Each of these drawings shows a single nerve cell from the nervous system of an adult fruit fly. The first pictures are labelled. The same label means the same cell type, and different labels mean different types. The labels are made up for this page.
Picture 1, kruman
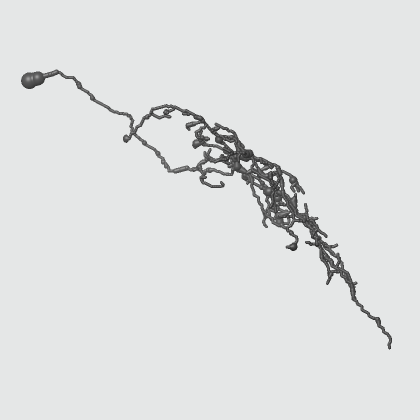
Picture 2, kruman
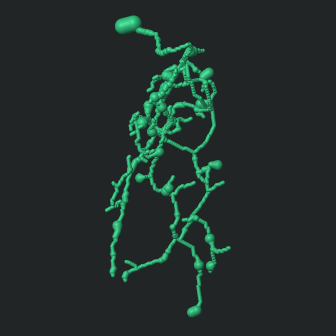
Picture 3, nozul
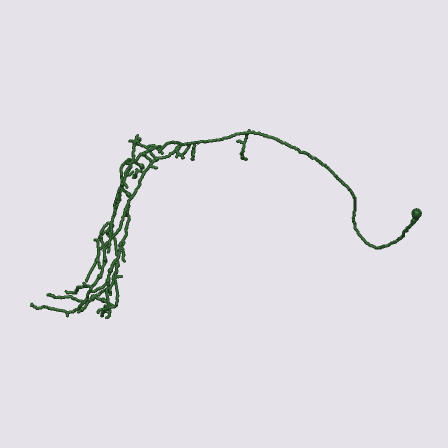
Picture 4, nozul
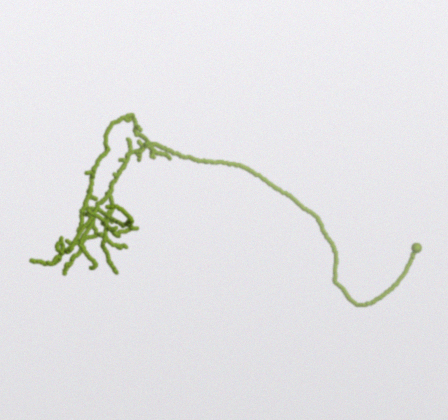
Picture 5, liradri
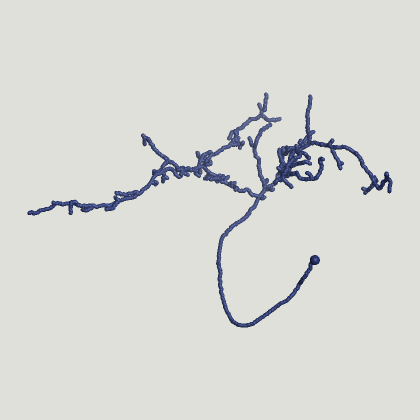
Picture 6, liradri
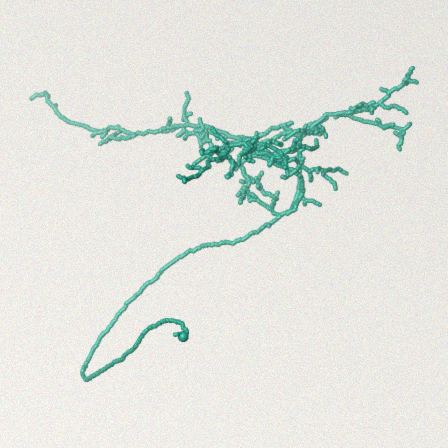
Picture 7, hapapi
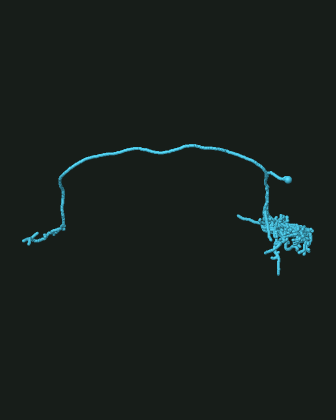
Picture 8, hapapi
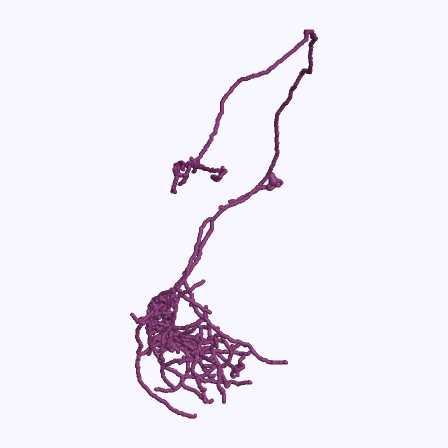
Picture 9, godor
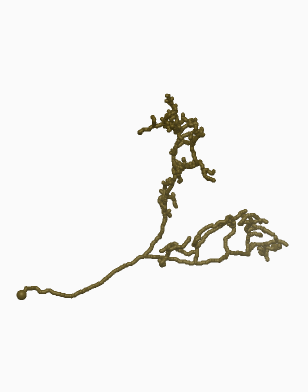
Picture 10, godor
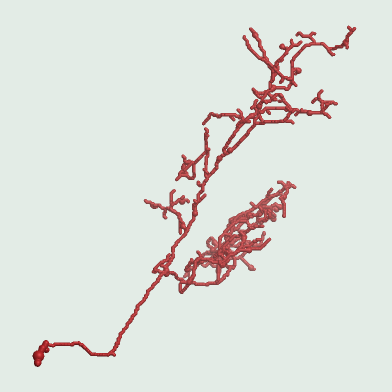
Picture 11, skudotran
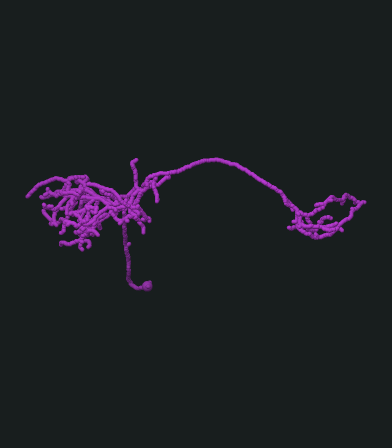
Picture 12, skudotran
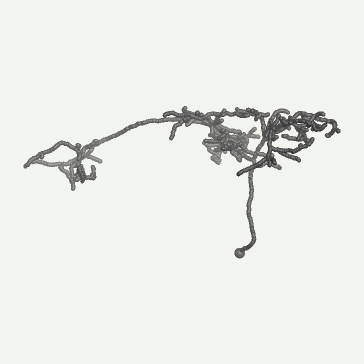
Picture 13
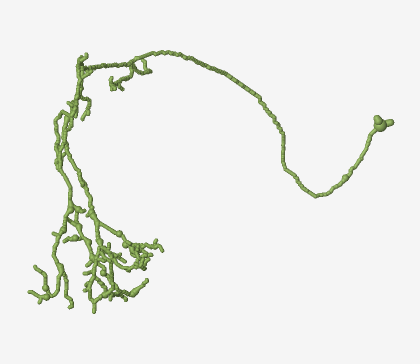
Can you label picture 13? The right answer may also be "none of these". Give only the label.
nozul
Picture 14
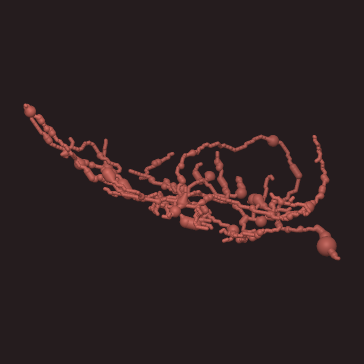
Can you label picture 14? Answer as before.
kruman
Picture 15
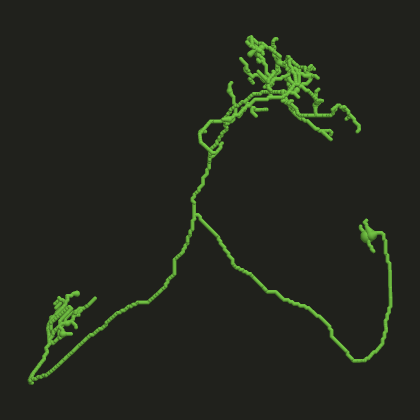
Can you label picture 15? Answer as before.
none of these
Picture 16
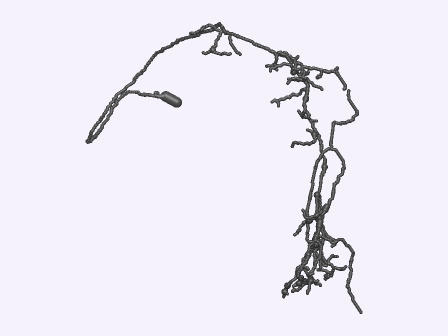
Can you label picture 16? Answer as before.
nozul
